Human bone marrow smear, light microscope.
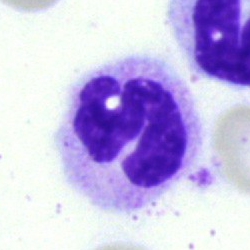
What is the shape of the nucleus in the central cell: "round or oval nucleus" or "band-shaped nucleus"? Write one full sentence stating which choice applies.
There is a curved, band-shaped nucleus without separate lobes in this cell.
